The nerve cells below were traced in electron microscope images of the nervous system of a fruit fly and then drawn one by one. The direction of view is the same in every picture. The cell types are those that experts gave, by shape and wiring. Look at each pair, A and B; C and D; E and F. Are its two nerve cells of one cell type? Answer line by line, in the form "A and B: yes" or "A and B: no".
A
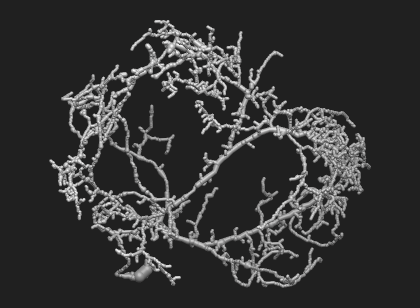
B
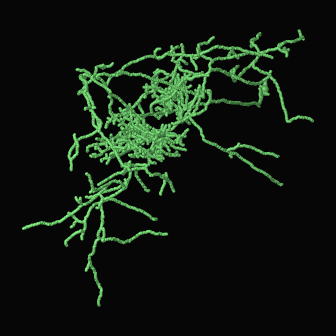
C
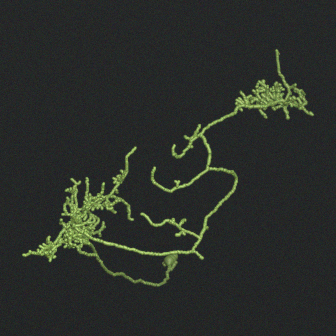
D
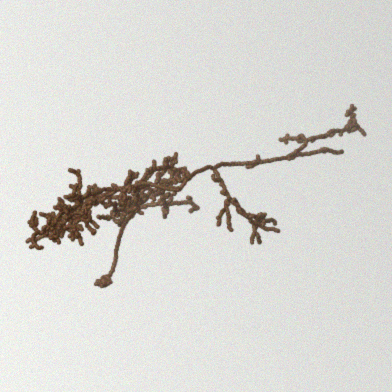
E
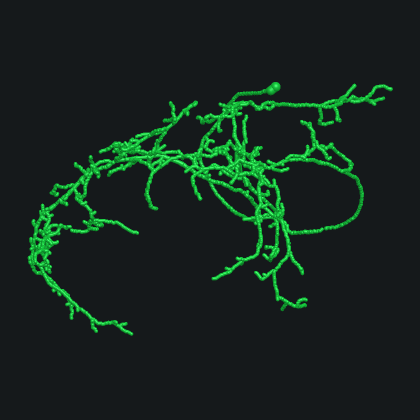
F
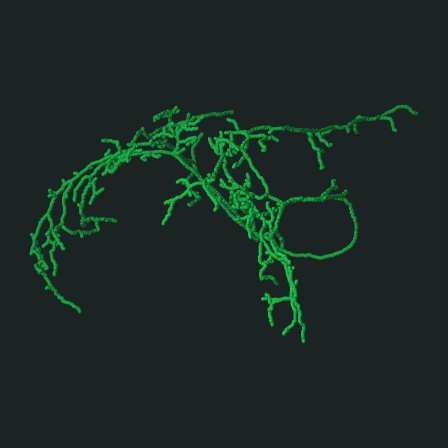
A and B: no
C and D: yes
E and F: yes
